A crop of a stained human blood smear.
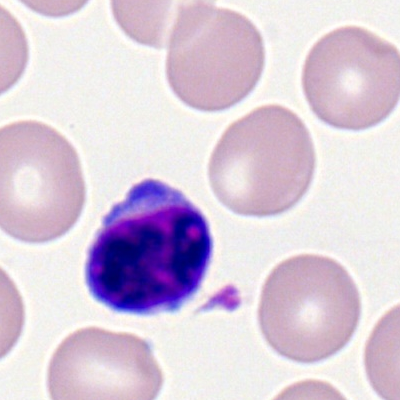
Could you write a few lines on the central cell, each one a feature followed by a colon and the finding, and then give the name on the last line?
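Outline: roughly round
Chromatin: dense, dark purple, coarse clumps
Nucleus: fills most of the cell, just a scant rim of cytoplasm left over
Cytoplasm: no coarse granules in it
Name: lymphocyte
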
